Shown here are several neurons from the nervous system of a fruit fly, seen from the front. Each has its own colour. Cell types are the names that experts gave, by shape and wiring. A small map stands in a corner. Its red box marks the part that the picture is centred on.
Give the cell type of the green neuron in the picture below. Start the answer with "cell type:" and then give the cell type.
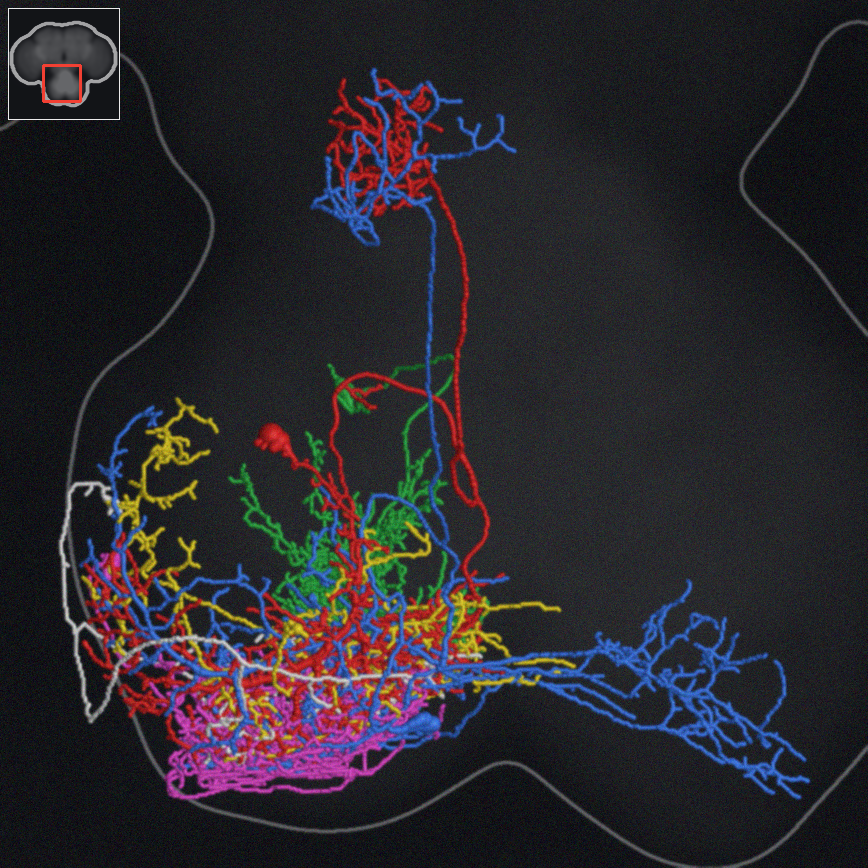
cell type: IN21A019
